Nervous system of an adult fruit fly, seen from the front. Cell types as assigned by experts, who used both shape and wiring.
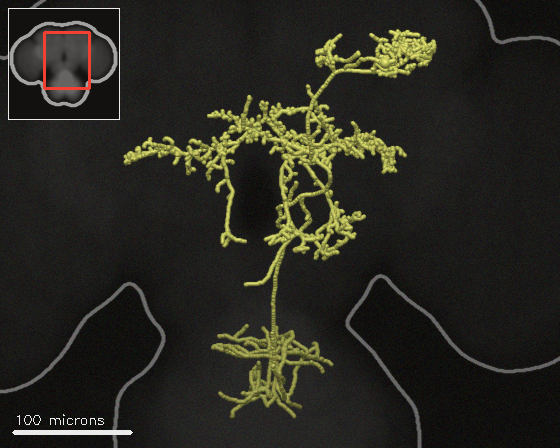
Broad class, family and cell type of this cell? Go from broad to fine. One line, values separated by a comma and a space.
descending neuron, hemilineage WEDd1, DNa10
